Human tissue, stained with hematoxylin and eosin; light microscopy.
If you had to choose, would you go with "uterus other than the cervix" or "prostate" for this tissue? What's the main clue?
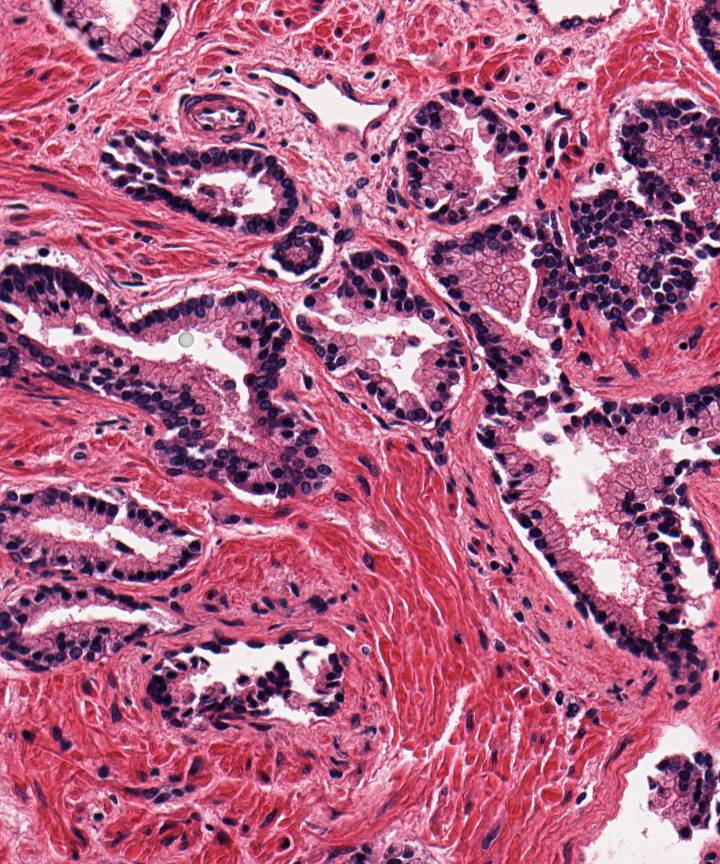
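It is prostate, not uterus. Stroma first: between the glands it is made largely of bright pink smooth muscle bundles running in different directions.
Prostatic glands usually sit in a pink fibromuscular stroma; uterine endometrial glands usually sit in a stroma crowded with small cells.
Next, the glands: irregular and varied in size, with undulating, infolded lumen borders and small, round, dark nuclei crowded toward the cell bases.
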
